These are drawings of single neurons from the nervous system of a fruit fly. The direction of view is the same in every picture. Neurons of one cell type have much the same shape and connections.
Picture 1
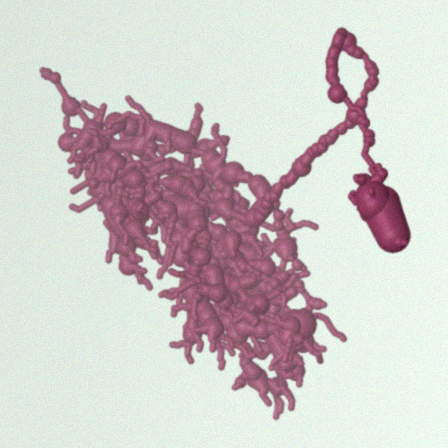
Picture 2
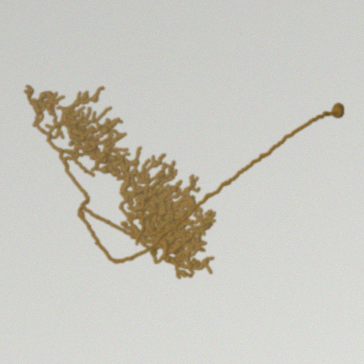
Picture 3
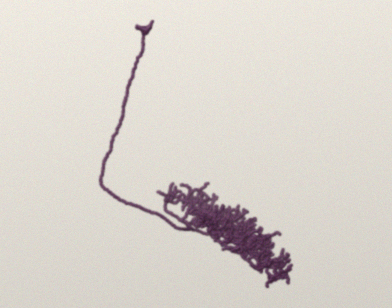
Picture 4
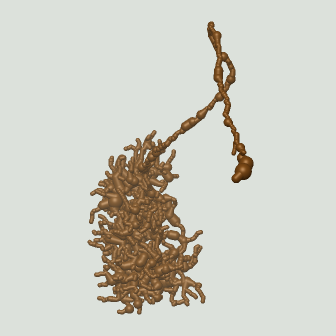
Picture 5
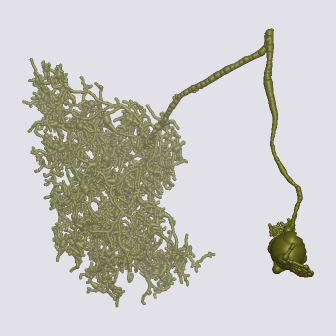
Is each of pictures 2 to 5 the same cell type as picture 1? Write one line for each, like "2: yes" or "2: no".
2: no
3: no
4: yes
5: yes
